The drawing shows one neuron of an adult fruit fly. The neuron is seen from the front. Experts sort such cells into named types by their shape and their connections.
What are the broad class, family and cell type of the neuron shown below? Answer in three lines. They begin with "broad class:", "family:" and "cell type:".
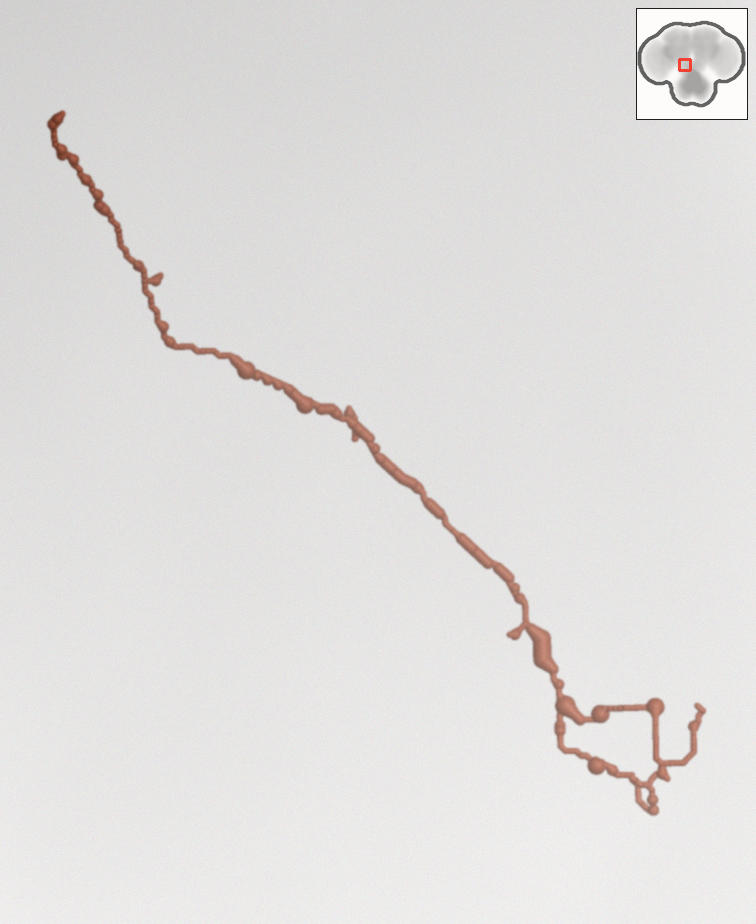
broad class: sensory neuron entering the brain
family: class mechanosensory
cell type: JO-FV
